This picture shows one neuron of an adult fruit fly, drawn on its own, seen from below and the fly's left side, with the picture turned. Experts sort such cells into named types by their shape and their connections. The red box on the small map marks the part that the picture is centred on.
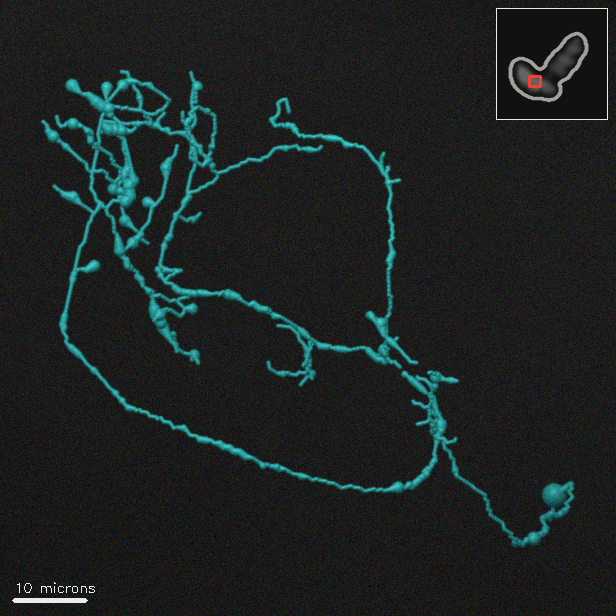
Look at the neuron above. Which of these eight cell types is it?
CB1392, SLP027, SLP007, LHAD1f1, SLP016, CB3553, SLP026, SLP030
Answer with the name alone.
SLP026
